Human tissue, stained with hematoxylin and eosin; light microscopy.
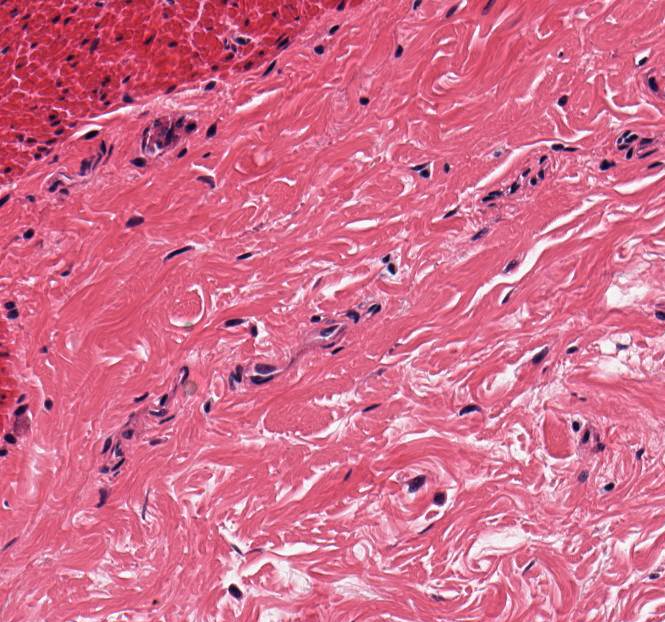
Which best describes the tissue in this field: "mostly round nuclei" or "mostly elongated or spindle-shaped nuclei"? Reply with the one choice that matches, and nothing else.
Mostly elongated or spindle-shaped nuclei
